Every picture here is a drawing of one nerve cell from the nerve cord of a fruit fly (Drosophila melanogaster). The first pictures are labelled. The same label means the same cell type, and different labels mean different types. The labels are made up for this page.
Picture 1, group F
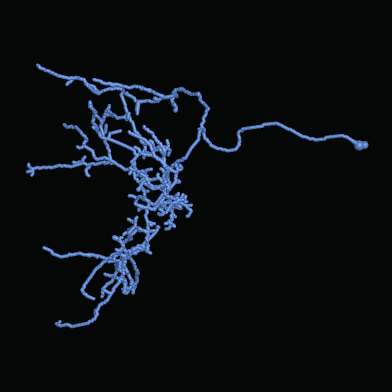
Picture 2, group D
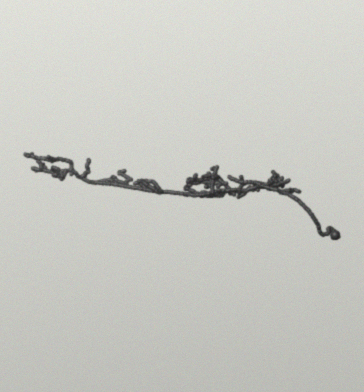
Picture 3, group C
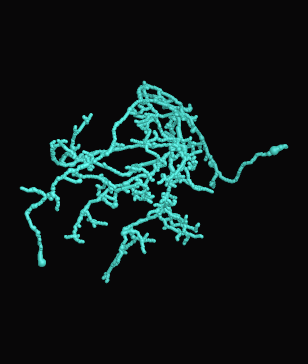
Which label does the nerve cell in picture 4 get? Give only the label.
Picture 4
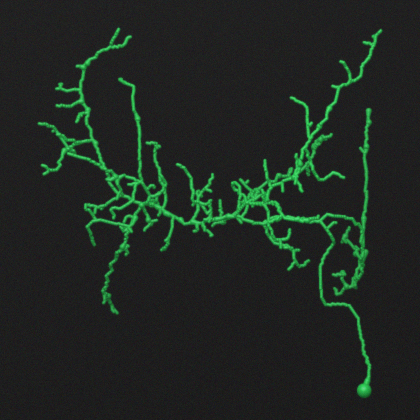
group F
